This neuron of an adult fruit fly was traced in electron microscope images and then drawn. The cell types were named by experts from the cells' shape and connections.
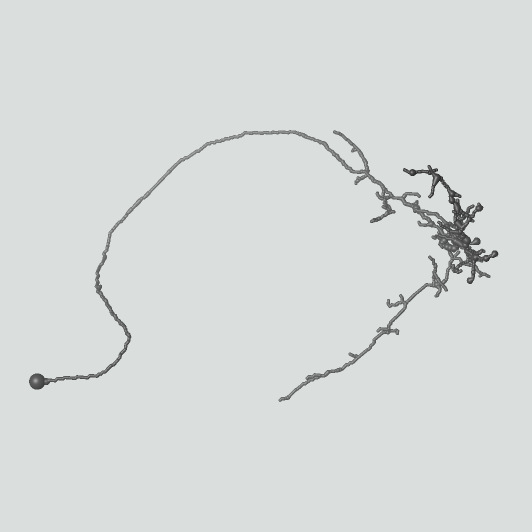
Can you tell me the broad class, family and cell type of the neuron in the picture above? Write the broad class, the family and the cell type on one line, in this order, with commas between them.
central-brain intrinsic neuron, hemilineage SLPav2, CL016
